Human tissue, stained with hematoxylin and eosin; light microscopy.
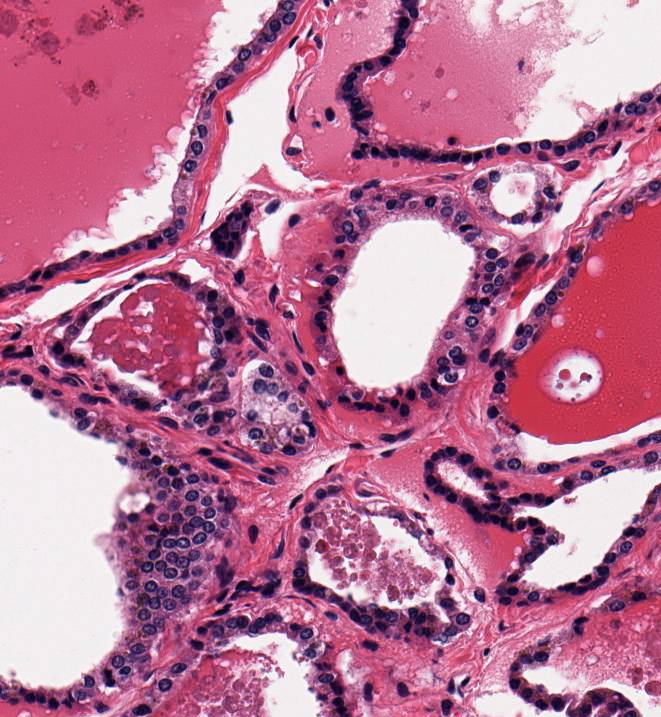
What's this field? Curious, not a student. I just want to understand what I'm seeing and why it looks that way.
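The structure is the thyroid follicle. The lining is a single row of cells, each with one round, dark-staining nucleus.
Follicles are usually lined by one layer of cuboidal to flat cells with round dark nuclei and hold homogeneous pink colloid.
Pink luminal material has pulled away from the lining in places, leaving clear scalloped gaps, most obviously at the upper left; the central follicle's lumen is empty and white. Thin pink fibrous bands with scattered spindle-shaped nuclei separate the follicles.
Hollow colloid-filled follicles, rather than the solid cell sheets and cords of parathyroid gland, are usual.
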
